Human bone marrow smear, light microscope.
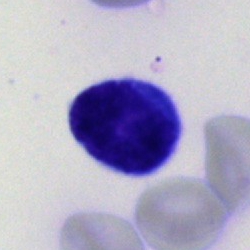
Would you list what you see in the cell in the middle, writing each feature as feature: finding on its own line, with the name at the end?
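Cytoplasm: very scant, at most a thin rim you can barely see
Chromatin: dense and dark purple, condensed rather than fine
Nucleolus: none distinct in the nucleus
Vacuoles: none in the cell
Cell: lymphocyte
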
